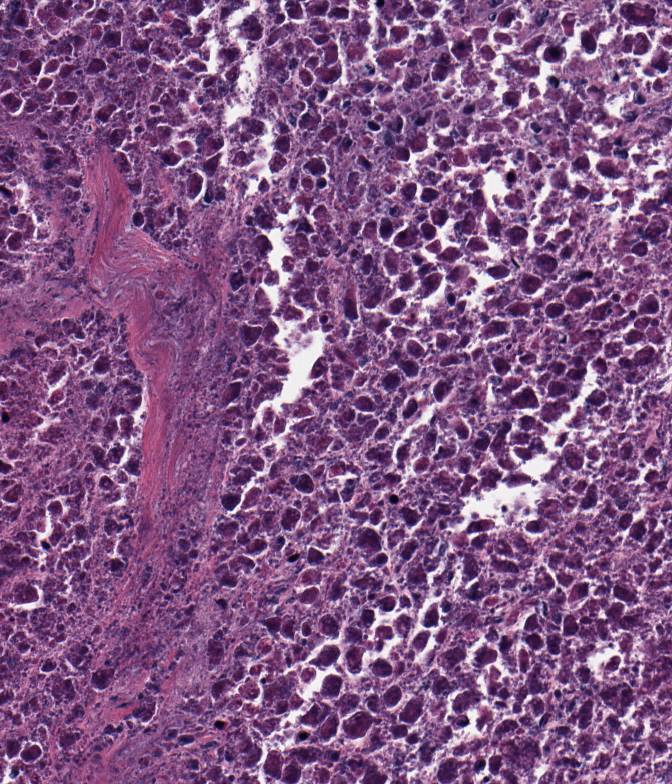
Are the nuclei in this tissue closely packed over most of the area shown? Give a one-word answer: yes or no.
Yes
